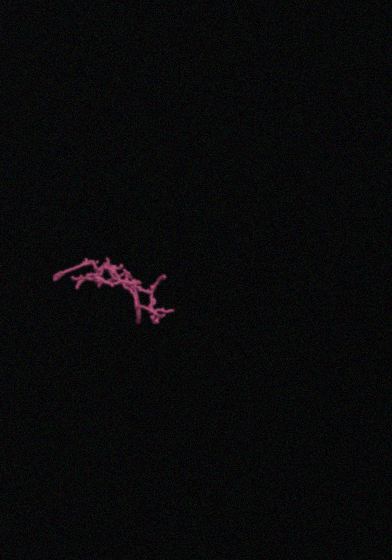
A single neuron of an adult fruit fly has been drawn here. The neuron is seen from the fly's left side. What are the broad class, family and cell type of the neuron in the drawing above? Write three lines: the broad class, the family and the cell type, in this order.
nerve-cord intrinsic neuron
hemilineage 01A
IN01A062_a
